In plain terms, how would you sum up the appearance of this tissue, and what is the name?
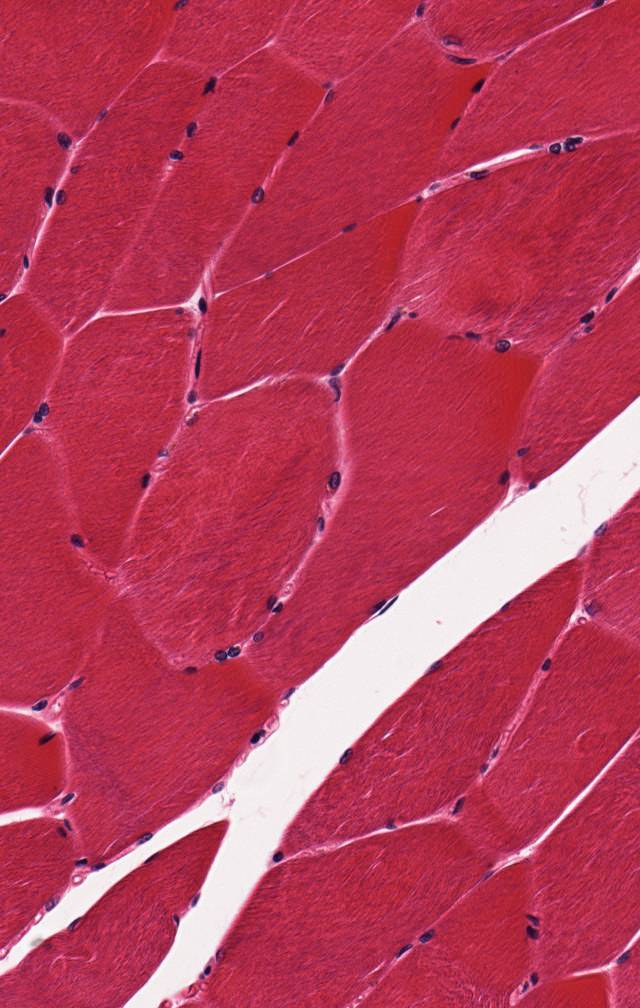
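Nuclei at fibre edges, not central. Nuclei small, dark-staining, oval to flattened. Fibre cytoplasm evenly deep red, with a fine fibrillar texture. Neighbouring fibres separated only by thin, pale connective tissue strands. Skeletal muscle.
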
